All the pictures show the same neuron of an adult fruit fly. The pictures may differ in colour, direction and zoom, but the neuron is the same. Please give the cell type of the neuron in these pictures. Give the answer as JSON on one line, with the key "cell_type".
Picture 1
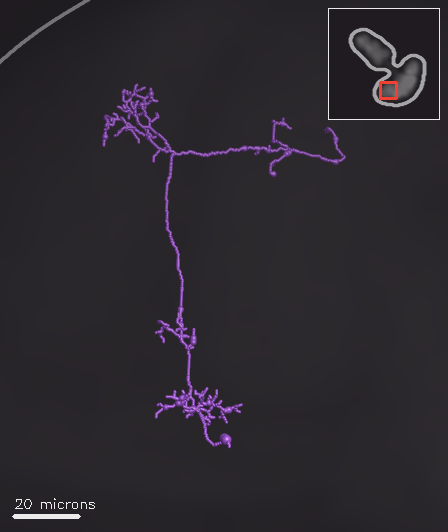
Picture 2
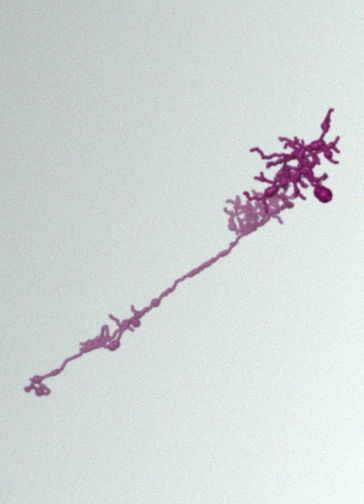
{"cell_type": "TmY4"}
